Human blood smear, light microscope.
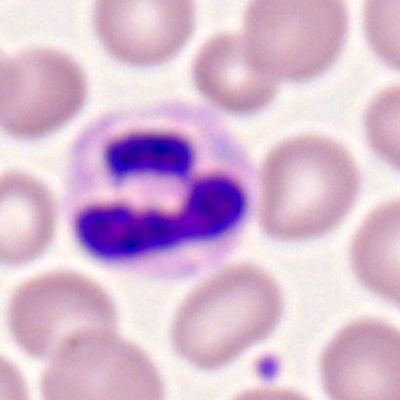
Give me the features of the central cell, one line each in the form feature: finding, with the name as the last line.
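Outline: round and smooth
Chromatin: dense, dark purple, clumped
Nucleoli: none visible
Cytoplasm: plentiful, pale pinkish-lilac
Name: segmented neutrophil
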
